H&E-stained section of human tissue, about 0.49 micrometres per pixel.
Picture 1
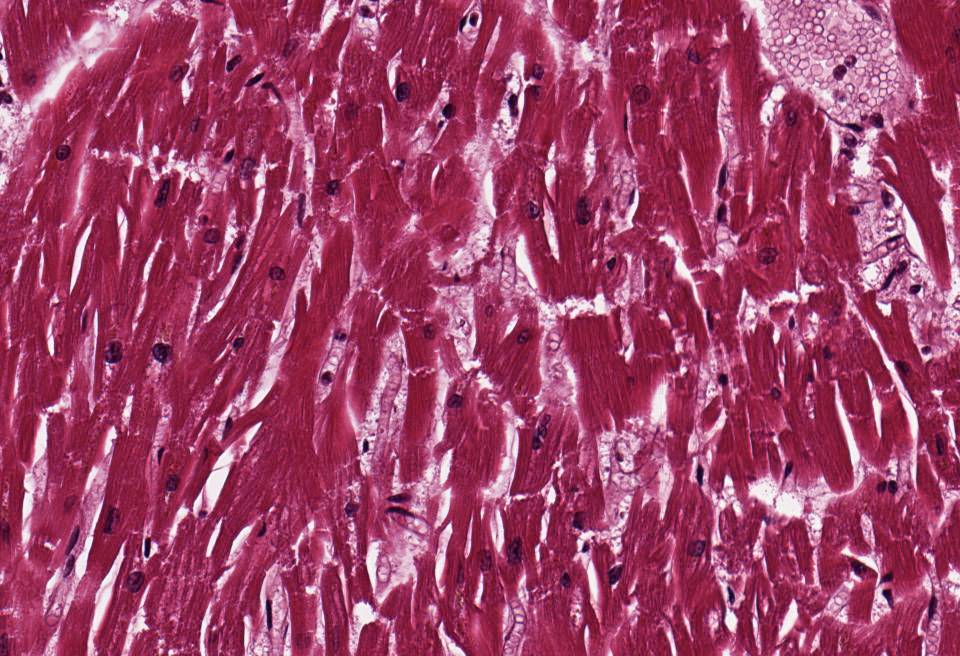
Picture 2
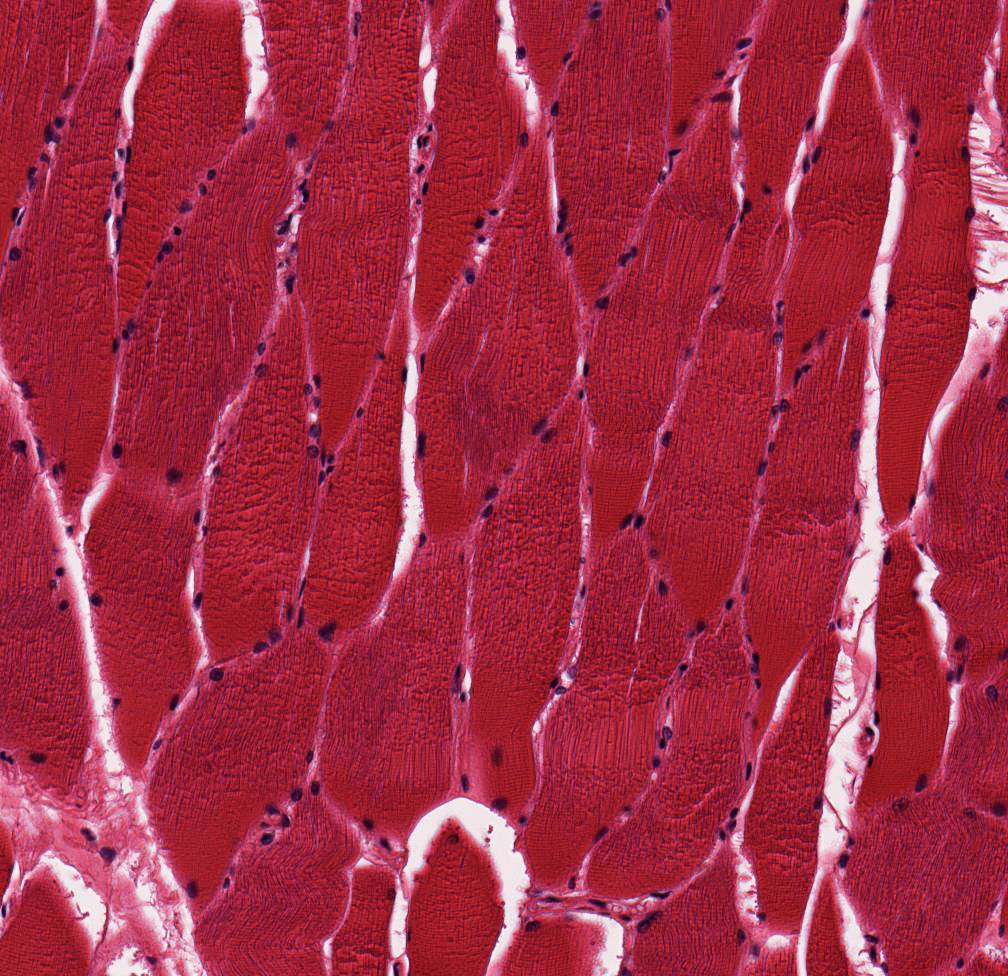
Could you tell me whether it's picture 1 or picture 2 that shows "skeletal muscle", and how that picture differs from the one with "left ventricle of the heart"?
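Picture 1 presents left ventricle of the heart, and picture 2 presents skeletal muscle. In picture 1, muscle fibres fill almost the whole field and no epithelium is present. Most of the fibres run roughly from top to bottom, slanting somewhat. These fibres branch and join one another instead of running as separate parallel strands, and their cytoplasm stains a deep pinkish red. In picture 2, long fibres lie side by side from top to bottom across the whole field. Their cytoplasm is a deep, even red with fine transverse striations. The small dark oval nuclei of picture 2 sit at the edges of the fibres.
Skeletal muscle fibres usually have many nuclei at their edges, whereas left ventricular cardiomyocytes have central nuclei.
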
